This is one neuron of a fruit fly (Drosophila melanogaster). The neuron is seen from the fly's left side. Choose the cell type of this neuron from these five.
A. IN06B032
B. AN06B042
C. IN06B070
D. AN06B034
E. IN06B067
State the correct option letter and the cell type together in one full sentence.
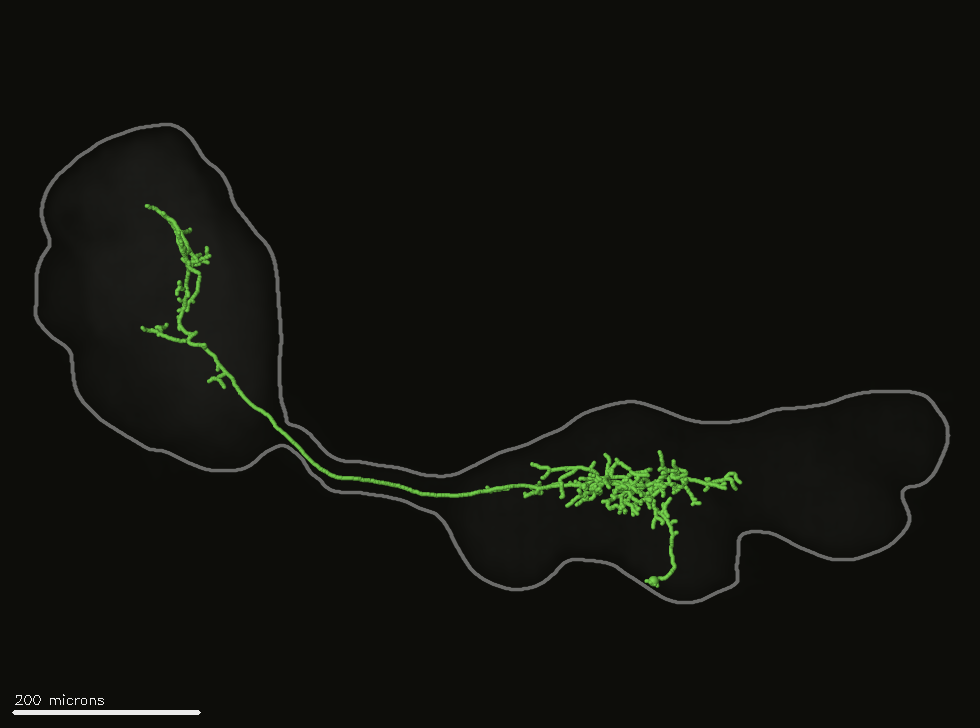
In terms of cell type, the neuron is AN06B034, option D.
